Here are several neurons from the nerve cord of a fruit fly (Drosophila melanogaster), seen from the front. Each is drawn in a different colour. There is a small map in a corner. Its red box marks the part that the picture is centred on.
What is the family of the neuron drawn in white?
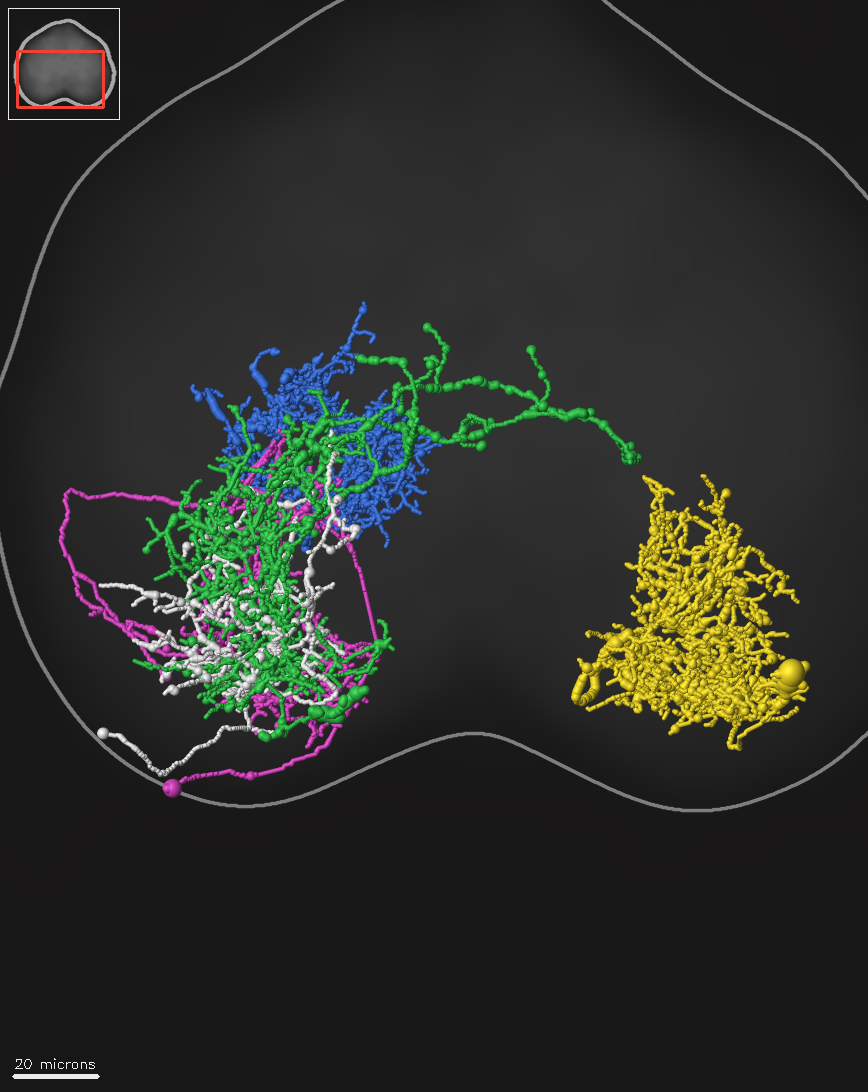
hemilineage 01B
